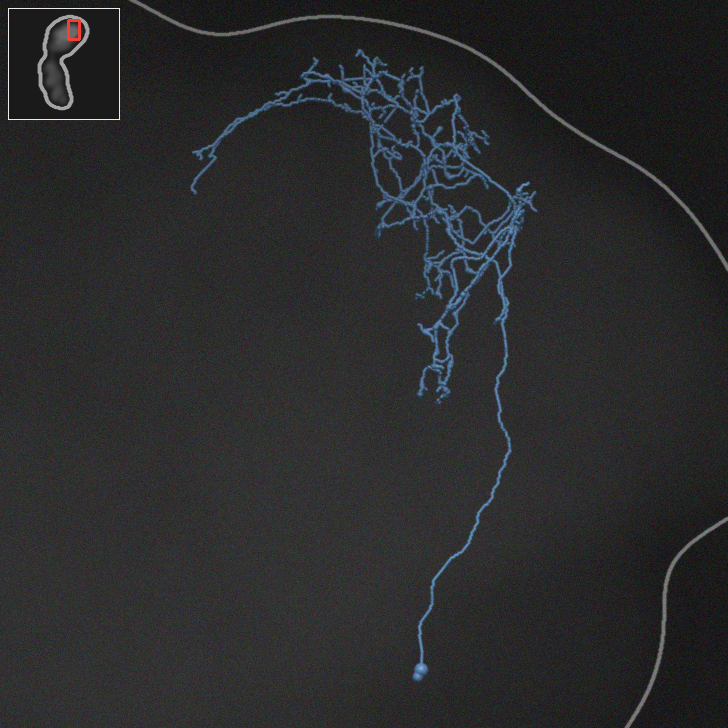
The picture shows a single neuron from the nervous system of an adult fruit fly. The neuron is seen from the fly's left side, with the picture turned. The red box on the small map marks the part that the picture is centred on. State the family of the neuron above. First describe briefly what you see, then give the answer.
The cell body is at the bottom of the picture. The picture shows dozens of branch ends. This is a central-brain intrinsic neuron. Its family is hemilineage DM6_dorso_lateral.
